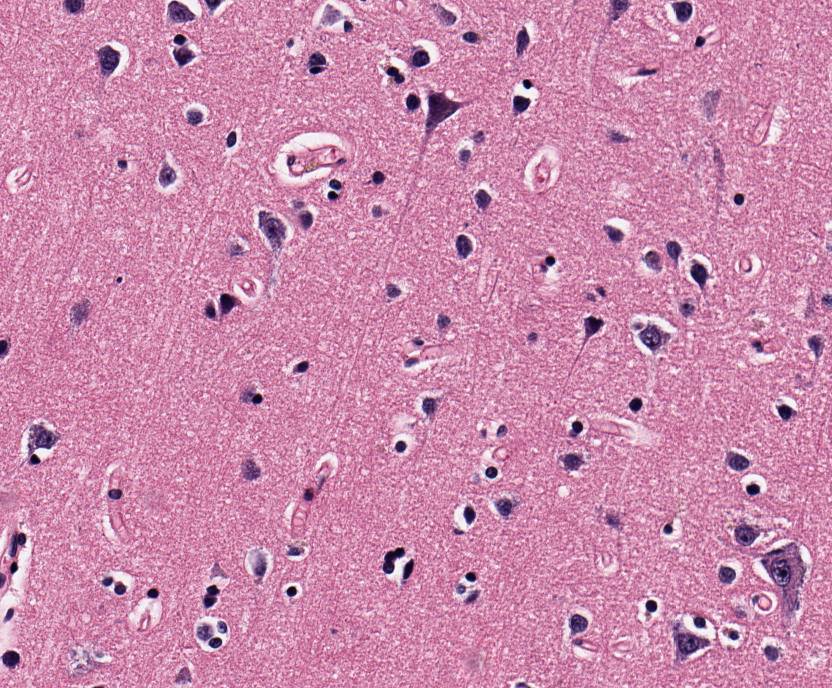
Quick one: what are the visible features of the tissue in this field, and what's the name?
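A finely granular, faintly fibrillar pink background fills the field, cells scattered singly. Neurons with triangular purple cell bodies lie throughout, the largest at lower right, where a round, pale nucleus shows a visible nucleolus. Small round dark nuclei with little cytoplasm sit between them. This is cerebral cortex.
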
